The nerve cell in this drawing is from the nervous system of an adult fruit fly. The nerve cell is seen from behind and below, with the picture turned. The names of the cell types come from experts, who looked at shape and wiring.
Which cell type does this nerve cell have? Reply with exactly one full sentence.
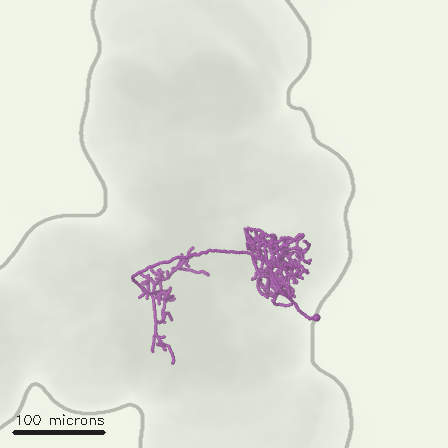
Among cell types, the one for this nerve cell is M_lvPNm24.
